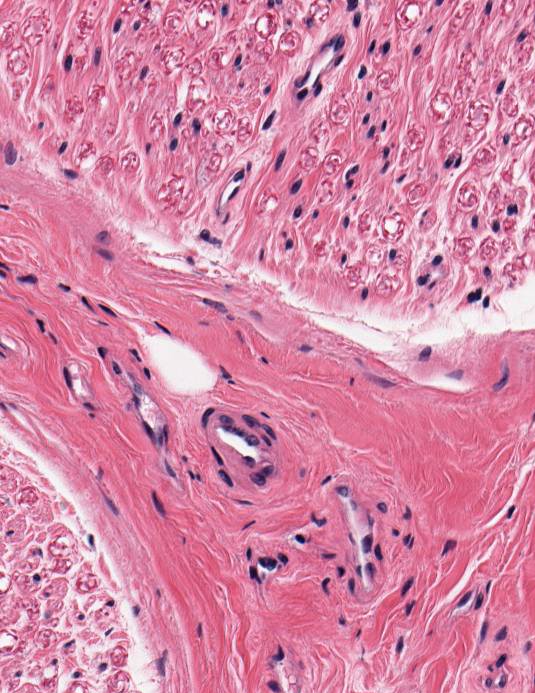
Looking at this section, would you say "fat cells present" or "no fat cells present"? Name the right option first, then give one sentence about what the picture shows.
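No fat cells present. No fat cells are present anywhere in the field.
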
